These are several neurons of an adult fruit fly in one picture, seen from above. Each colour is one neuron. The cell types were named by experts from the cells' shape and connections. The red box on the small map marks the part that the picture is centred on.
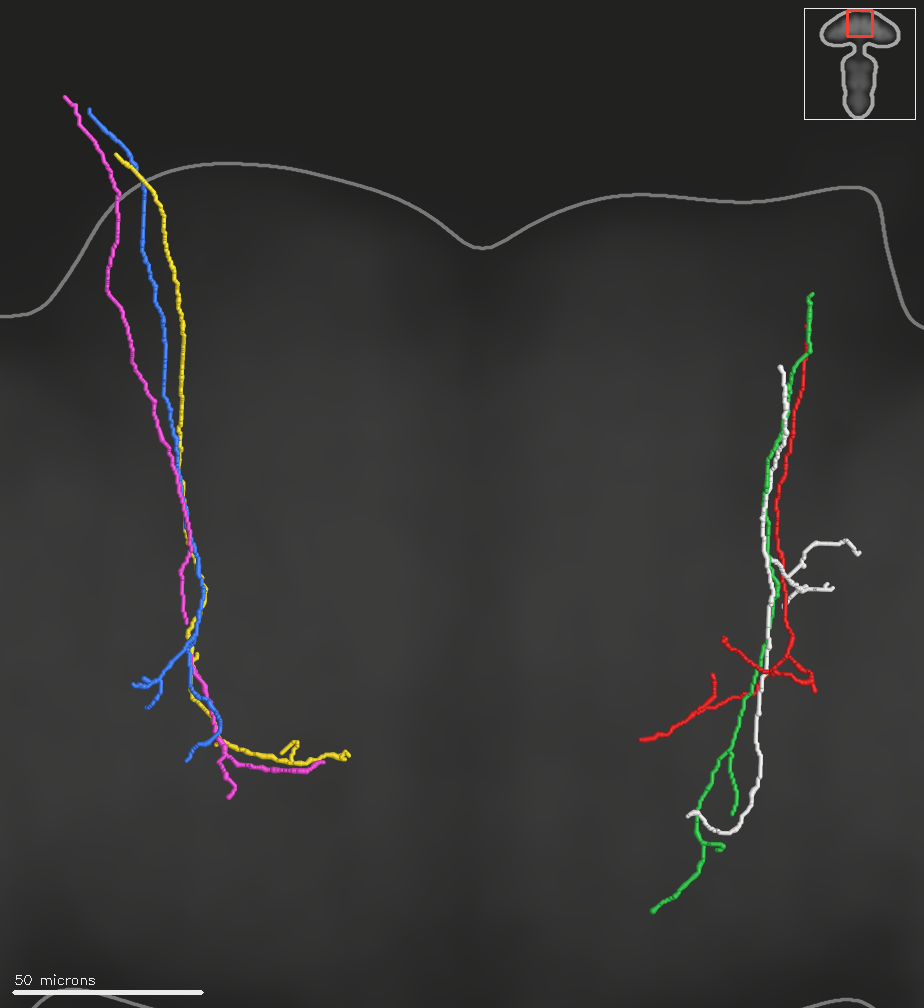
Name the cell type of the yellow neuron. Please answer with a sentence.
The cell type is JO-CM.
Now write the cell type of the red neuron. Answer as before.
The cell type is JO-EV1.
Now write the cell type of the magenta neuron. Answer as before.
The cell type is JO-ED1.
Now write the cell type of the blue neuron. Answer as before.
The cell type is JO-CL.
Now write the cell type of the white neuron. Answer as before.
The cell type is JO-DA.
